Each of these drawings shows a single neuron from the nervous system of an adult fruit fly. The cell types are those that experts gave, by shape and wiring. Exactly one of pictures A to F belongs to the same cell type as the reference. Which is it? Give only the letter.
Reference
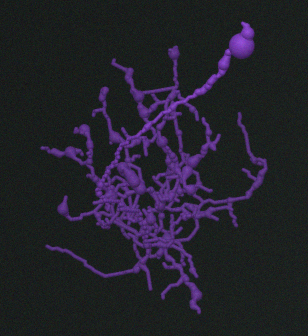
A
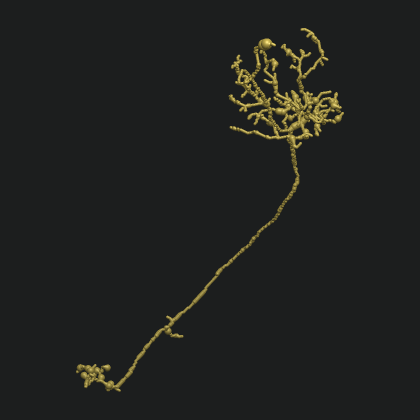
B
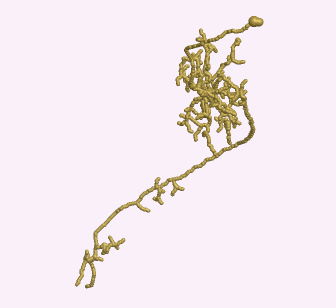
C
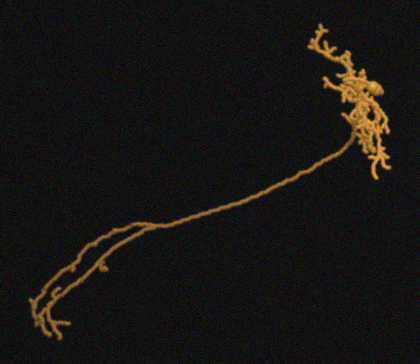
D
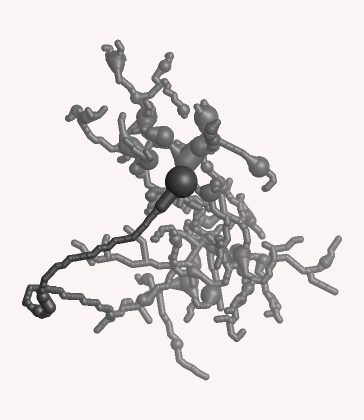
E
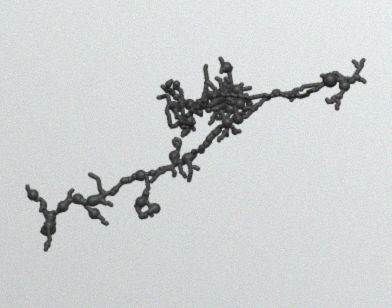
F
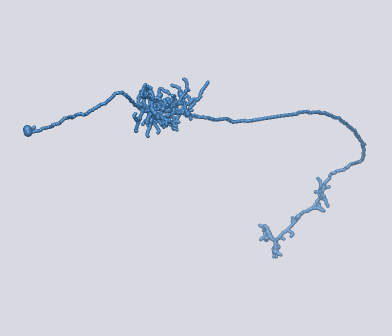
D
